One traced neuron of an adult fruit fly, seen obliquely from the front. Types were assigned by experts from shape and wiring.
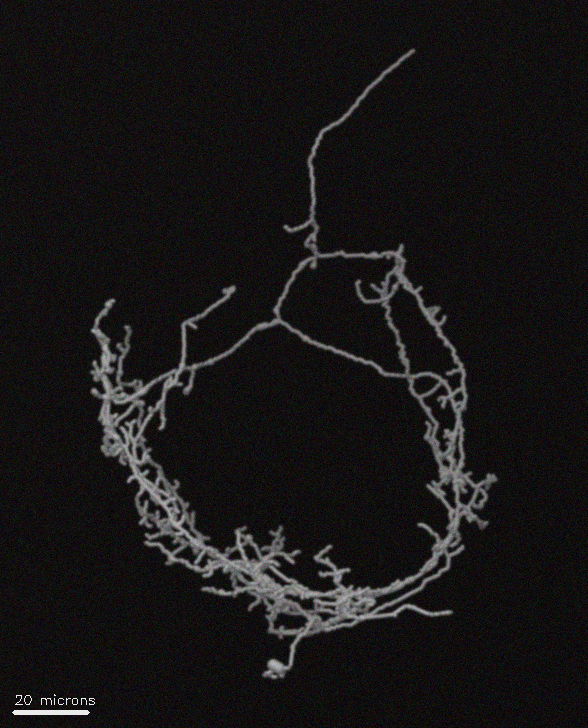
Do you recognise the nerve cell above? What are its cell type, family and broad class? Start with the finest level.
IN04B036; hemilineage 04B; nerve-cord intrinsic neuron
